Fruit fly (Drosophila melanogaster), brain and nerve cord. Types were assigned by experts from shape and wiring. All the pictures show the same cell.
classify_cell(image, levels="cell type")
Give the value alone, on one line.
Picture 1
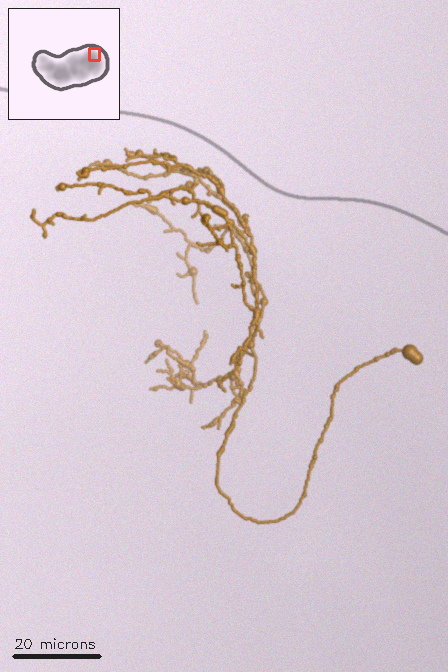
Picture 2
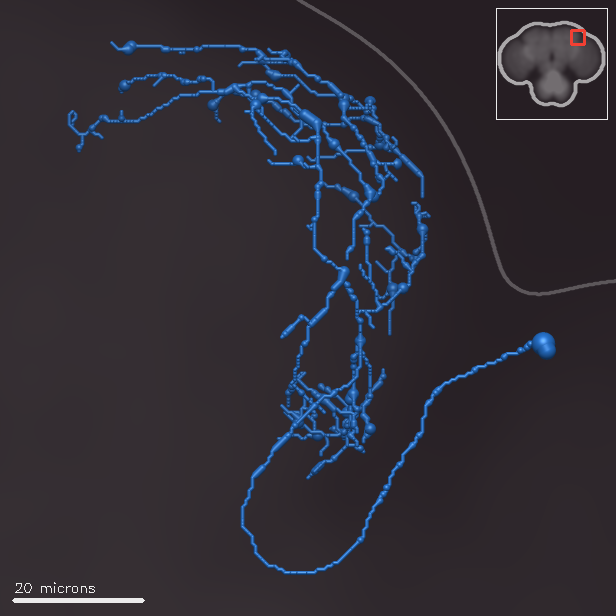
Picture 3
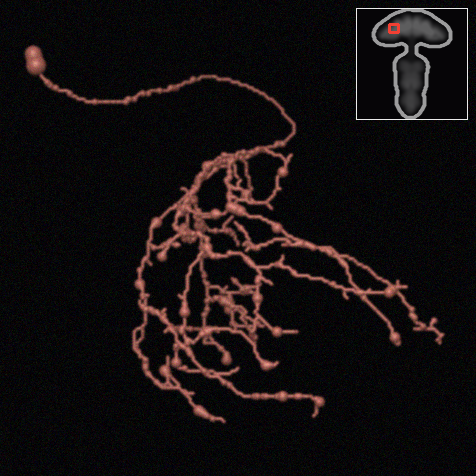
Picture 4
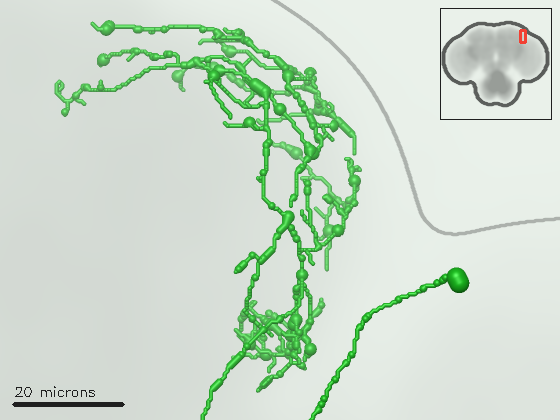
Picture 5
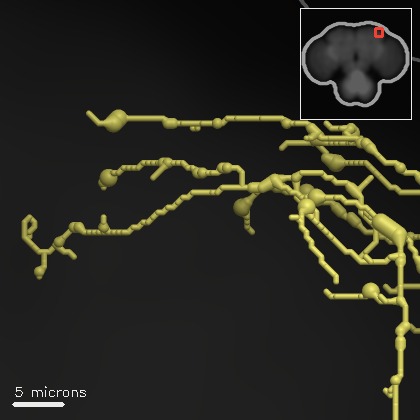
CB2851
